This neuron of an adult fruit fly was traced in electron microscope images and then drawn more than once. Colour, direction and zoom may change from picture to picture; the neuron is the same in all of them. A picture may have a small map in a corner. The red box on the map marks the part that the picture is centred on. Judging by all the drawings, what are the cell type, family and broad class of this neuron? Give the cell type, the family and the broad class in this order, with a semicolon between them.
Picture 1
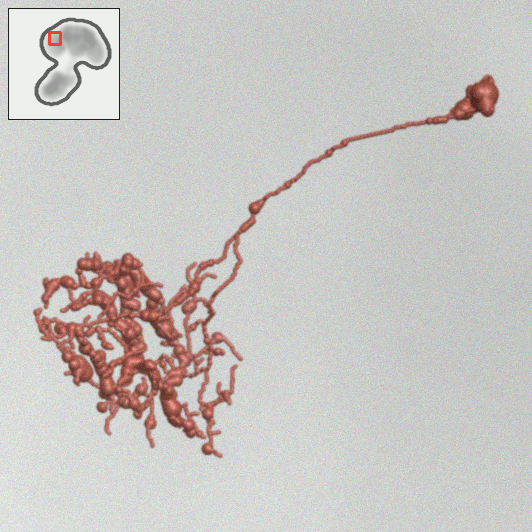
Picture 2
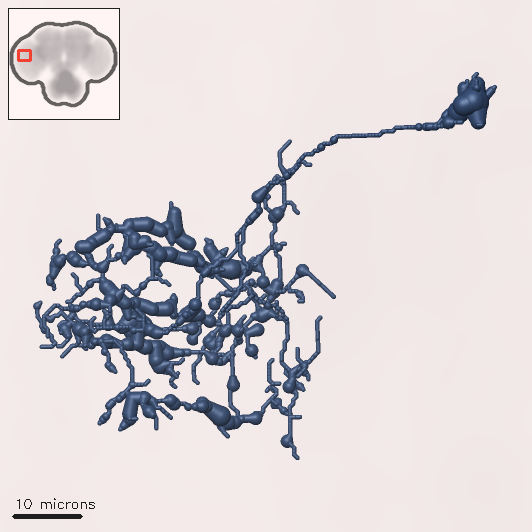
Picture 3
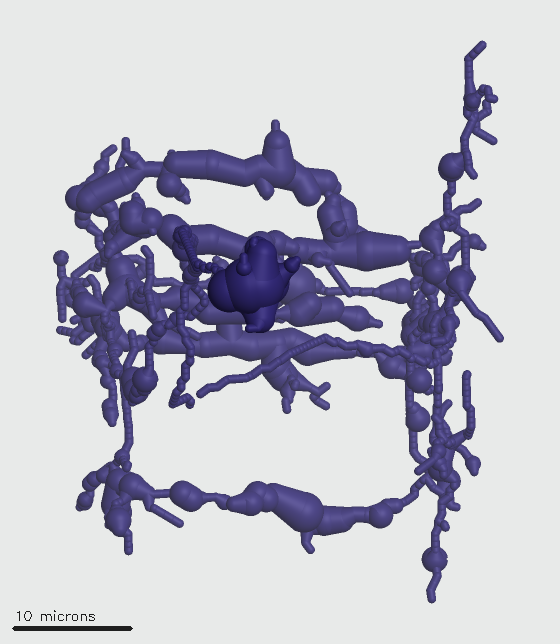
Dm9; Dm; optic-lobe intrinsic neuron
